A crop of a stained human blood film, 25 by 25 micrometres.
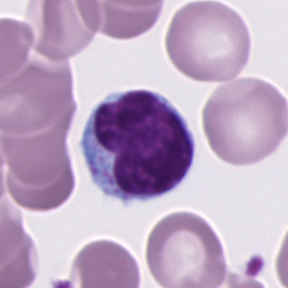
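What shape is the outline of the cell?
Roughly round.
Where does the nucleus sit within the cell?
Off-centre, toward the right.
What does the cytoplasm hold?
Scattered fine reddish-purple granules.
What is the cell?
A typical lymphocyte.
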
